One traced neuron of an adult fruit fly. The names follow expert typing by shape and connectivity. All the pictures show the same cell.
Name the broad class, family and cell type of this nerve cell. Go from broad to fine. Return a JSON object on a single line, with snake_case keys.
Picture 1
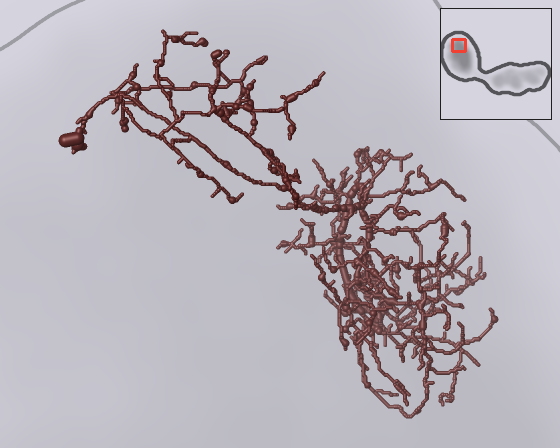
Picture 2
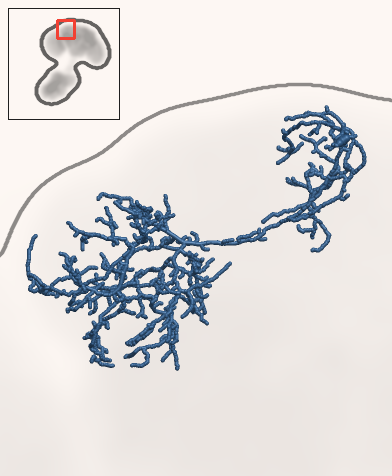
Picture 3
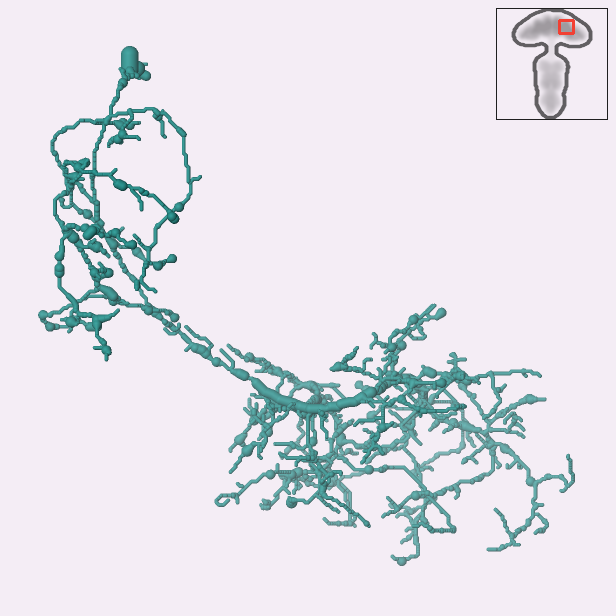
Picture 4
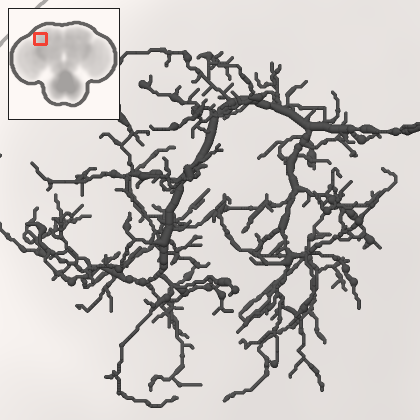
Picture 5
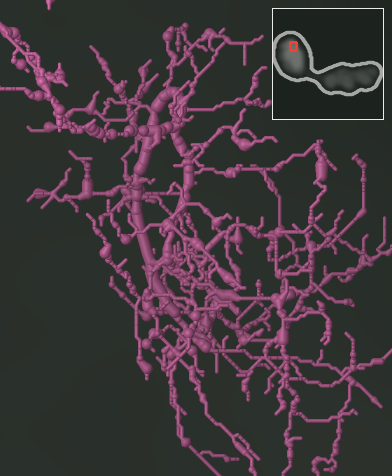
{"broad_class": "central-brain intrinsic neuron", "family": "LHAD", "cell_type": "LHAD2e3"}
